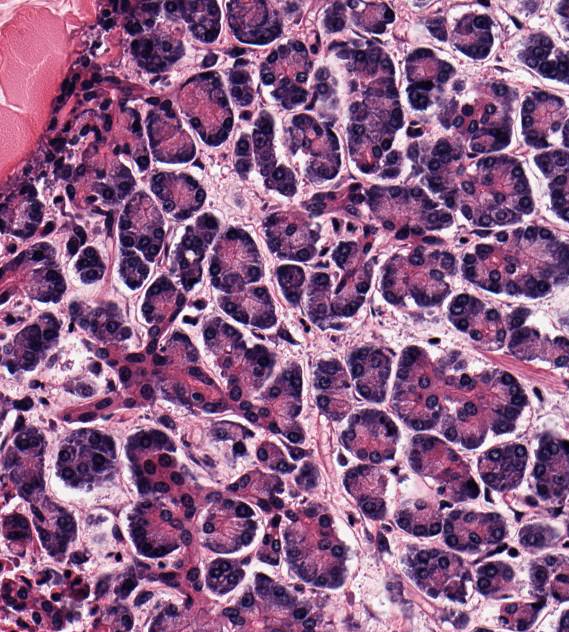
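Pancreas: the gland cells' round nuclei sit toward the outer edge of each acinus, and their dense purple granular cytoplasm grows paler and pinker toward the centre. Interacinar stroma is scanty, pale and loose. A homogeneous, finely cracked pink area fills the top left corner.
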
